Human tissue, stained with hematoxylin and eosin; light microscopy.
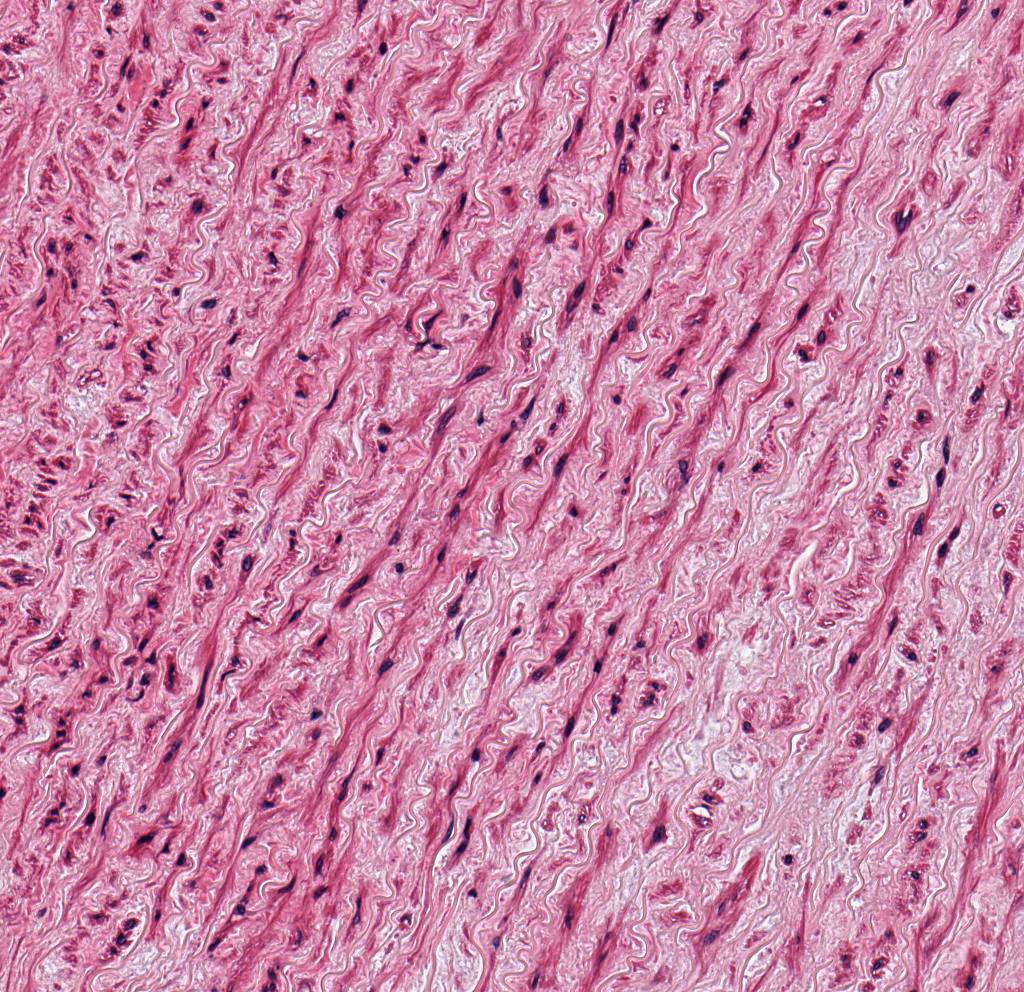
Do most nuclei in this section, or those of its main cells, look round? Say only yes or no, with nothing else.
No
